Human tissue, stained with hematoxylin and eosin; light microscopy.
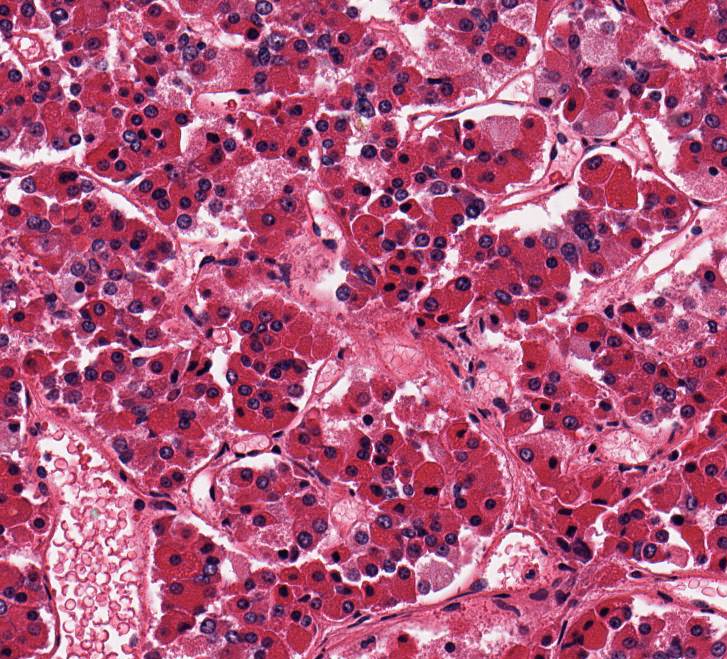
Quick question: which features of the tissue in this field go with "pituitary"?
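This is pituitary: cells throughout the field lie in rounded nests and short cords between thin septa. Most have intensely red, eosinophilic cytoplasm, as acidophils do.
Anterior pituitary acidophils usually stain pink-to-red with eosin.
Among them are scattered cells with paler, grey-pink granular cytoplasm, and near the centre a few finely vacuolated, foamy pale ones.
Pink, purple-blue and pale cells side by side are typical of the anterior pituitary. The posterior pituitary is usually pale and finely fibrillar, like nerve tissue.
These nests and cords differ.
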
